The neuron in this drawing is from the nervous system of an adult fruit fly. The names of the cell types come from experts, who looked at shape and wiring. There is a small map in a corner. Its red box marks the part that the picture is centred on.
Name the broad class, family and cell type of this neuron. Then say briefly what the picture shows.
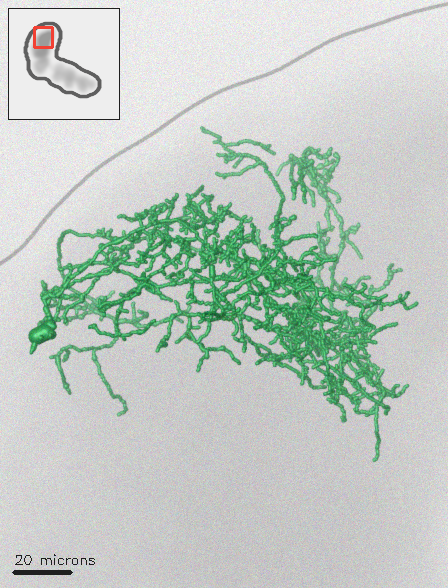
It is a central-brain intrinsic neuron. Its family is hemilineage SMPad2. It is of cell type SMP157. The cell body can be seen on the left of the picture. By the scale bar it is about 140 microns wide in this view. The picture shows more than a hundred branch ends.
